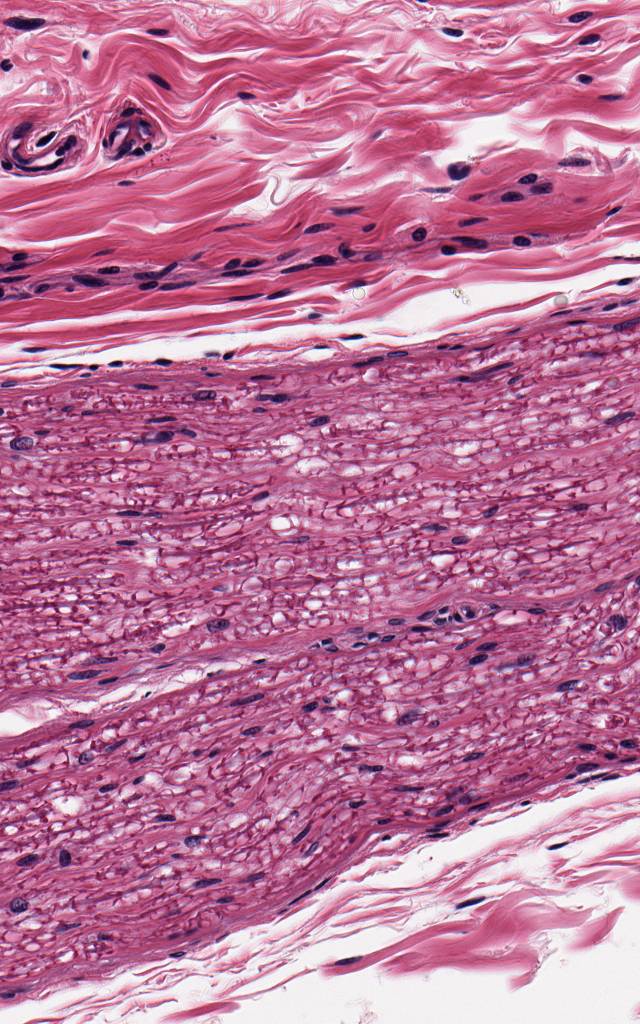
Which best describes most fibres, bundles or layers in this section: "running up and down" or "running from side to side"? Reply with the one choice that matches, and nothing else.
Running from side to side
